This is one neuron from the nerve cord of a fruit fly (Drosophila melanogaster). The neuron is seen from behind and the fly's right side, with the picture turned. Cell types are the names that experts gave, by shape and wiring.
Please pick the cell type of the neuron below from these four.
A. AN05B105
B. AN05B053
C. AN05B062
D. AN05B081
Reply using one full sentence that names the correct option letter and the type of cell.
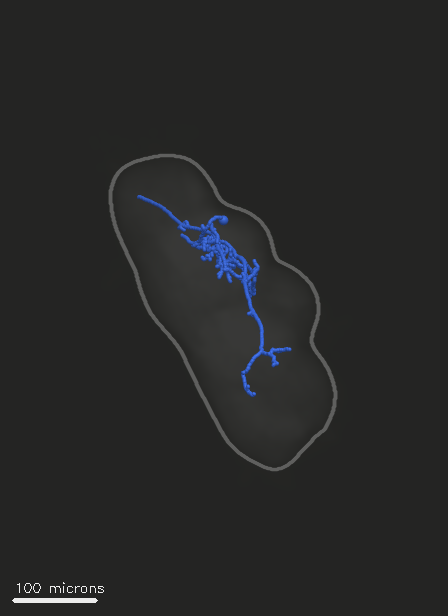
For the neuron, the cell type is AN05B081, which is option D.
